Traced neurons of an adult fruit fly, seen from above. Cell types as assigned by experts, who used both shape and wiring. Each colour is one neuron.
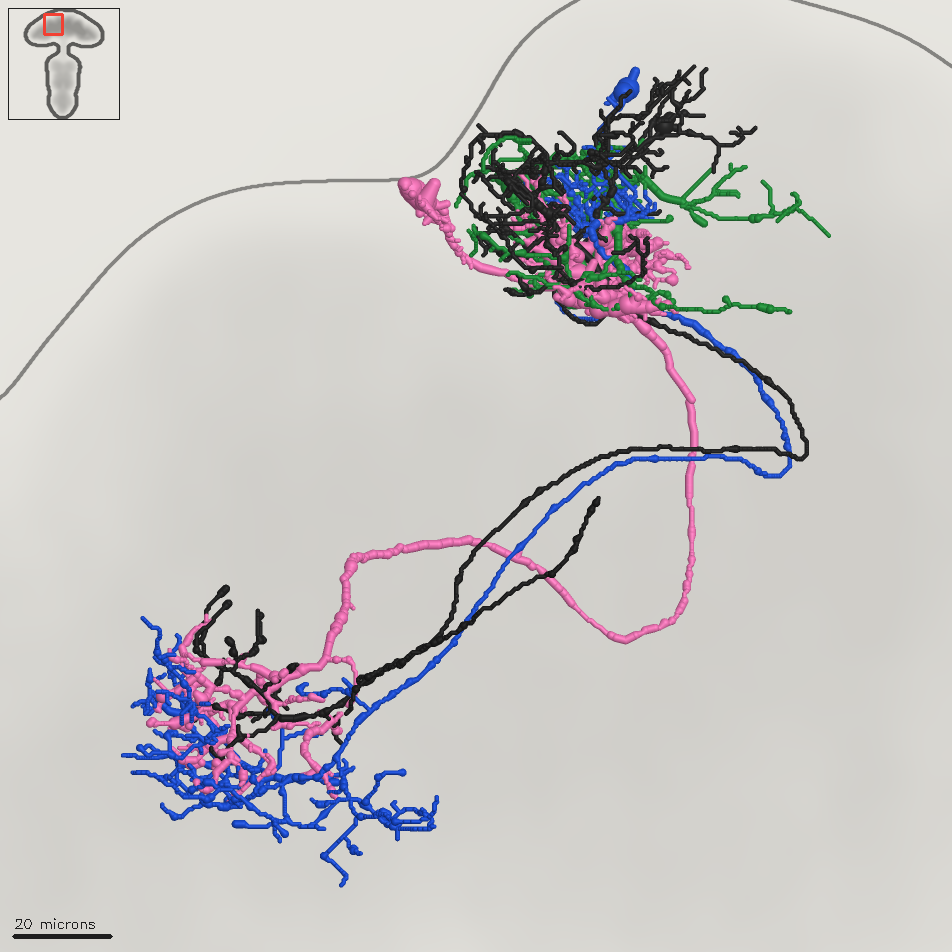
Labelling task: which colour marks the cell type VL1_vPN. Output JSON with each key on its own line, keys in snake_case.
{
 "colour": "blue"
}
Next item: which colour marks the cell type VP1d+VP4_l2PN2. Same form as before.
{
 "colour": "pink"
}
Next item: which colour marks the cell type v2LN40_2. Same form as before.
{
 "colour": "green"
}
